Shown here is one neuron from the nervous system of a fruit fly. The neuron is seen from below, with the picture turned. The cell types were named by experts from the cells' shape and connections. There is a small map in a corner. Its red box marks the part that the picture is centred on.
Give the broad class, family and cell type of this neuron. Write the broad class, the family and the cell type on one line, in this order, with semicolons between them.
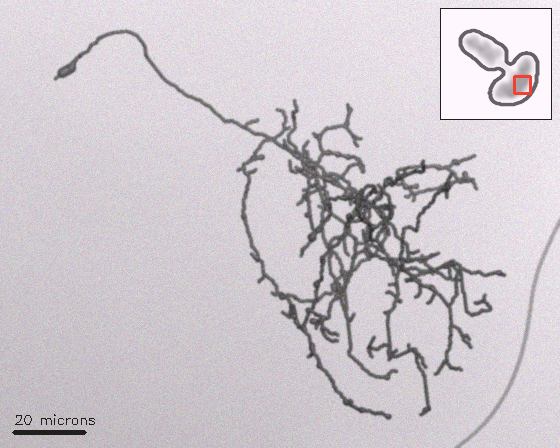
central-brain intrinsic neuron; hemilineage DM6_dorso_lateral; SMP377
